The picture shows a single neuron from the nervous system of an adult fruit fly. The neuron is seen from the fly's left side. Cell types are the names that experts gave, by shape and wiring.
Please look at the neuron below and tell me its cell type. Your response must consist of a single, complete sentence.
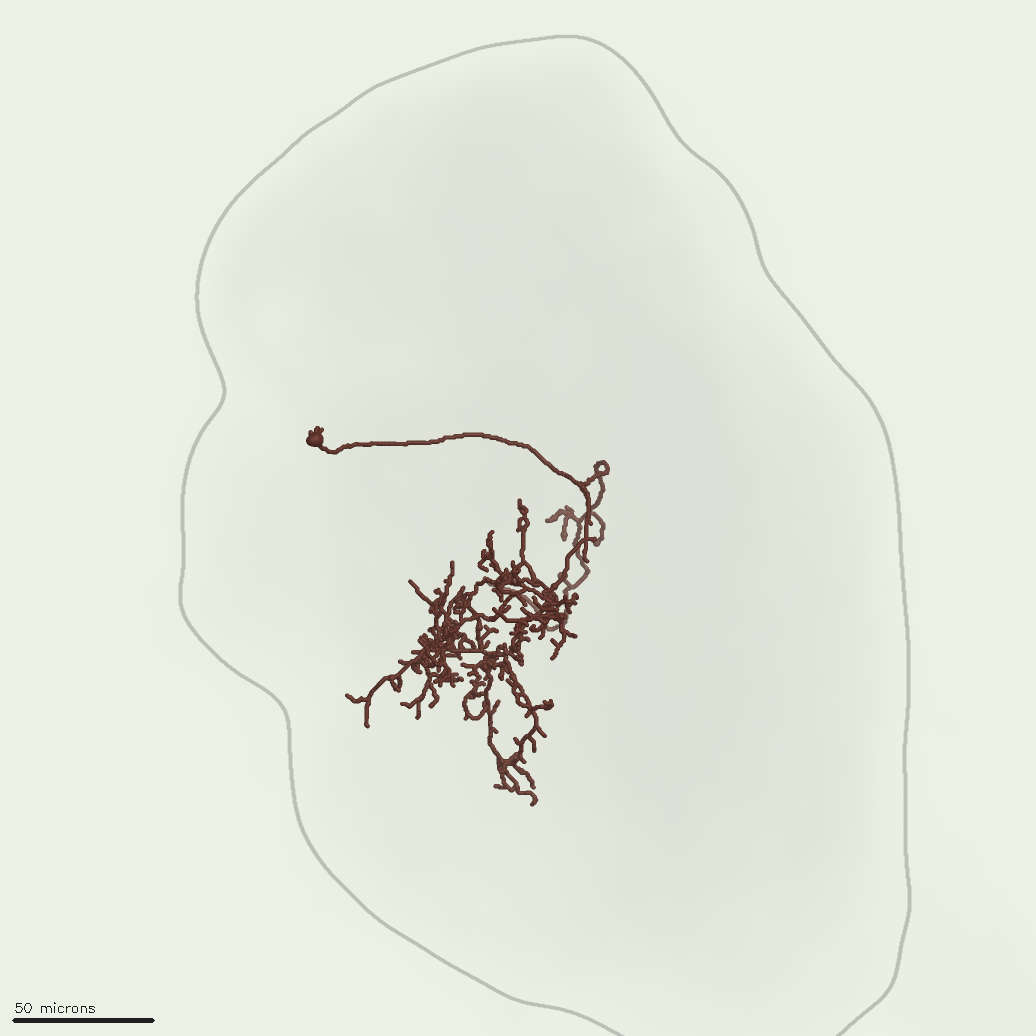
In the scheme of cell types, this neuron is CB4180.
